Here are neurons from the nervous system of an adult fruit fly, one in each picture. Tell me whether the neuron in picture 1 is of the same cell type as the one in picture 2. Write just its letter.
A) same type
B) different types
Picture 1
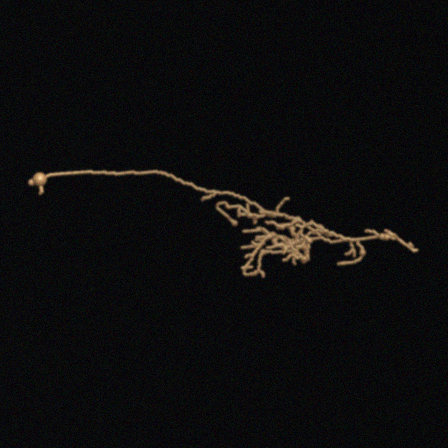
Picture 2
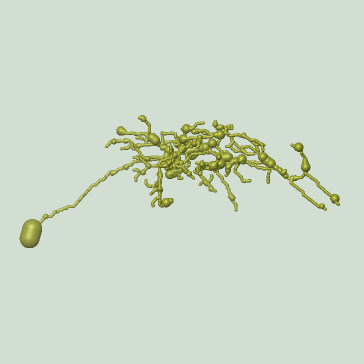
B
